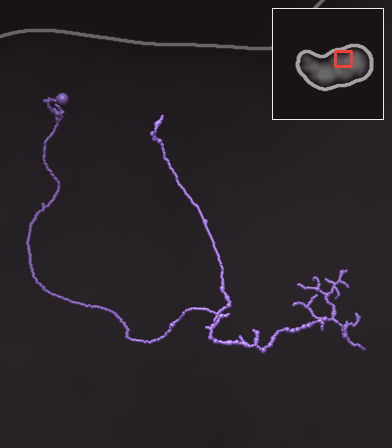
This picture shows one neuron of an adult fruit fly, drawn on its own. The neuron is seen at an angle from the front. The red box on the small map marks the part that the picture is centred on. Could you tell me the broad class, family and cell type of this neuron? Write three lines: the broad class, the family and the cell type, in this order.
central-brain intrinsic neuron
class Kenyon Cell
KCa'b'-ap1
